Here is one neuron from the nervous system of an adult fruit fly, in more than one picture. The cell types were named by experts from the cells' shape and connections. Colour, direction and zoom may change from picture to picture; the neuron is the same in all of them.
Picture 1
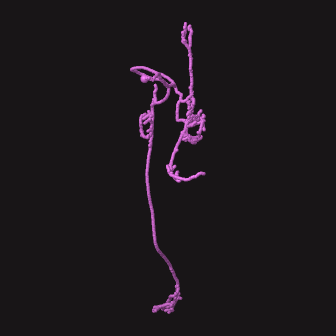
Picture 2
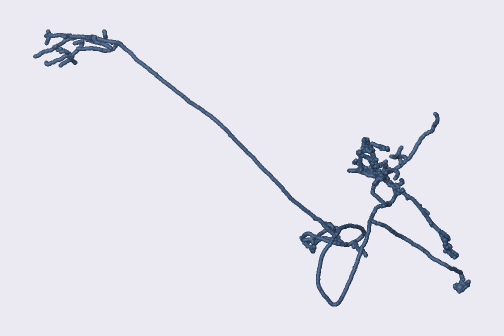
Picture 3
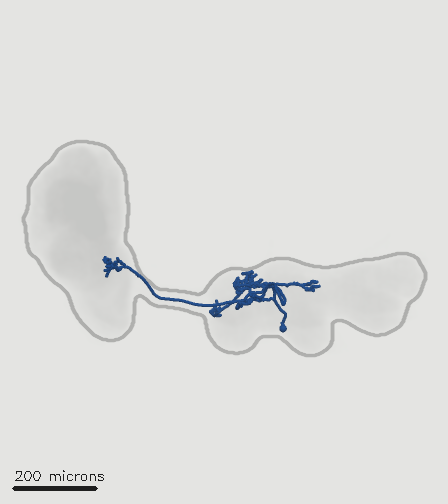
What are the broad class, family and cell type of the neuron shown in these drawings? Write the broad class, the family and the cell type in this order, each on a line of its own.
ascending neuron
hemilineage 02A
AN02A005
